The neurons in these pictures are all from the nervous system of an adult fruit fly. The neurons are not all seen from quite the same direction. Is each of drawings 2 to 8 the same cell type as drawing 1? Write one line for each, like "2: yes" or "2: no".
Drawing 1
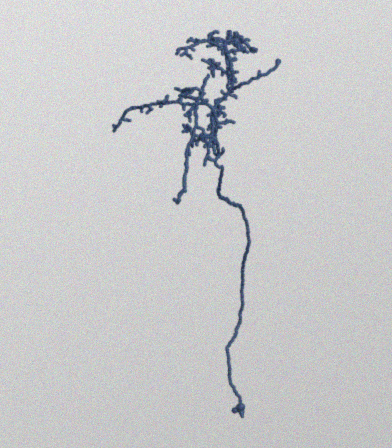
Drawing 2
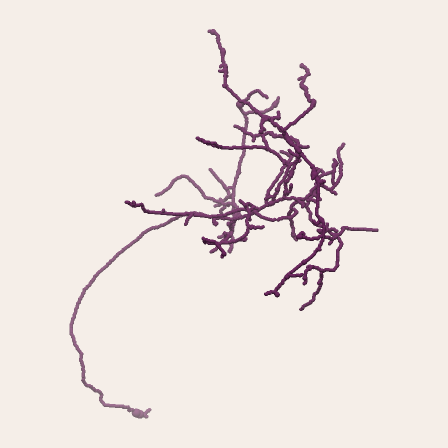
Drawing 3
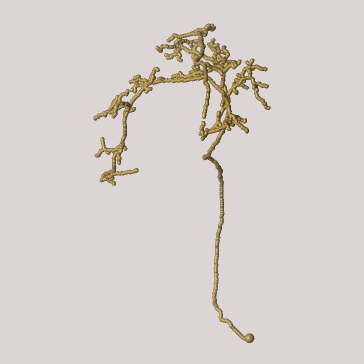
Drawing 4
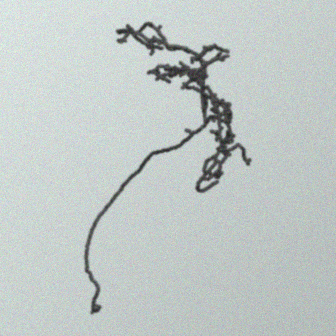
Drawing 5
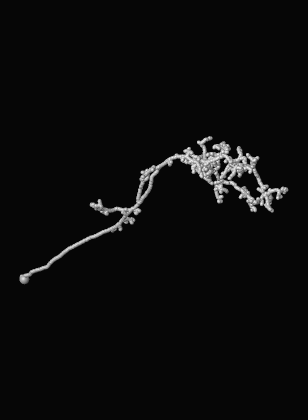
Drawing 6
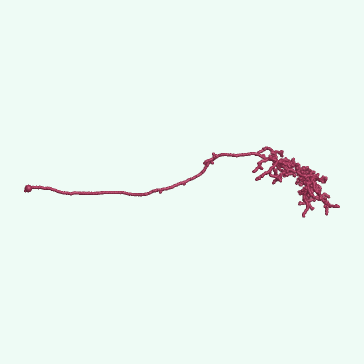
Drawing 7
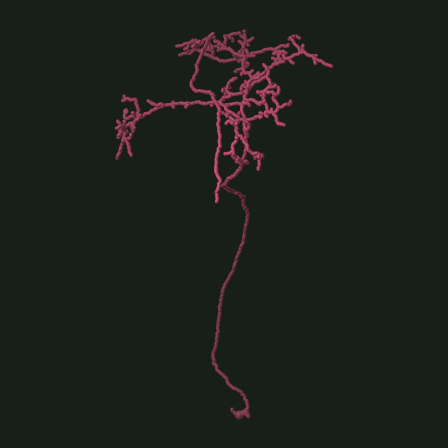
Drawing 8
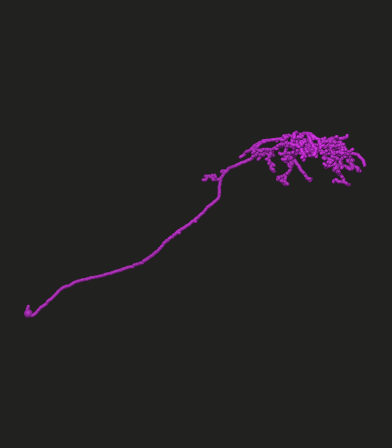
2: no
3: yes
4: no
5: no
6: no
7: yes
8: no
